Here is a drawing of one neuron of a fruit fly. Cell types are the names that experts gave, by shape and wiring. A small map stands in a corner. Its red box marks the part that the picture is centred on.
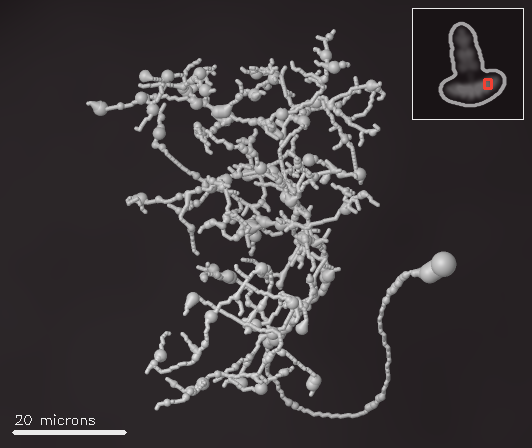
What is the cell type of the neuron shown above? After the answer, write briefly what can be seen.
The cell type is CB2861. It is a central-brain intrinsic neuron. The cell body is on the right of the picture. By the scale bar it is about 70 microns tall in this view. Dozens of branch ends can be seen.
